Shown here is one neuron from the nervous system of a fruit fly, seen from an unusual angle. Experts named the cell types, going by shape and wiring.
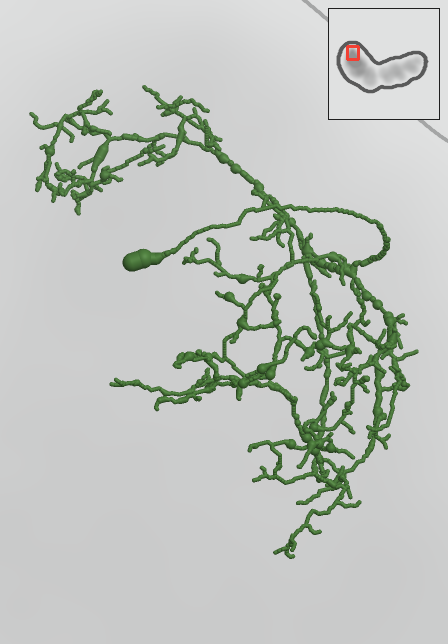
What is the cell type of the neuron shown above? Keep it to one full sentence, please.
This neuron is given the cell type SMP348.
